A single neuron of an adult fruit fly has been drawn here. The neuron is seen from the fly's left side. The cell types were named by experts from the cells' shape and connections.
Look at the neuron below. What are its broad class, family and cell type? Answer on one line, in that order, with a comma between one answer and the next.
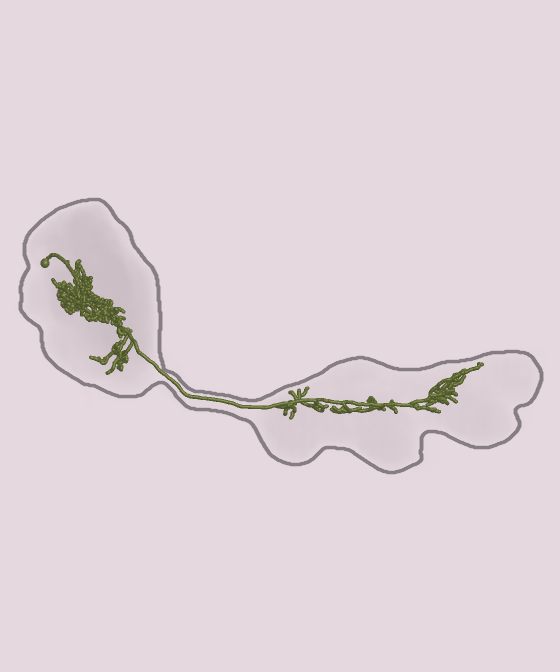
descending neuron, hemilineage WEDd1, DNae001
